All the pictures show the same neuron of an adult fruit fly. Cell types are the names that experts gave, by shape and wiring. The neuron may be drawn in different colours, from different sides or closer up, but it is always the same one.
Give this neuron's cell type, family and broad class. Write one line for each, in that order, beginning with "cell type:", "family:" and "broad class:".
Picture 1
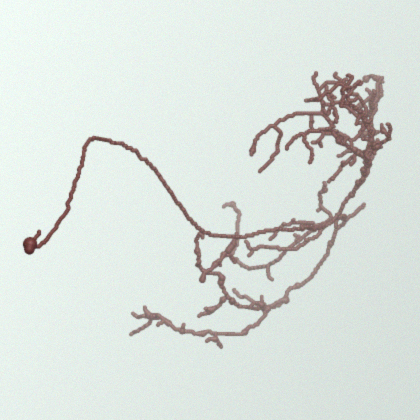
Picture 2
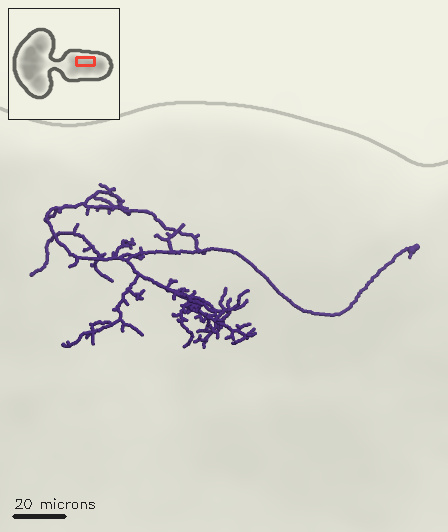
cell type: IN03B070
family: hemilineage 03B
broad class: nerve-cord intrinsic neuron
